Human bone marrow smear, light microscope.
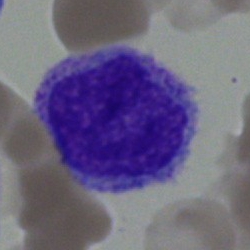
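Monocyte, centre of the field. It's roughly round with a slightly uneven, fuzzy edge, and the nucleus takes up nearly all of it. You won't find coarse granules or vacuoles in the cytoplasm.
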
